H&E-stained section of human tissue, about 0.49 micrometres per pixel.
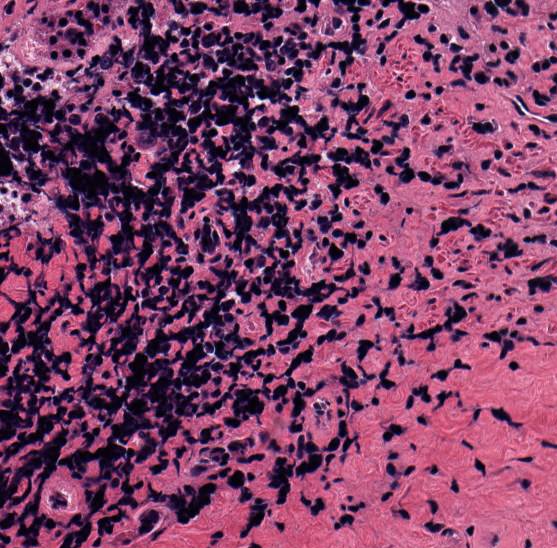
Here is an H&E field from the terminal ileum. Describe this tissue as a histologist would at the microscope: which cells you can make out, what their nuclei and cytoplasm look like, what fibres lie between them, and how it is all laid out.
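Dense cell sheet occupies left and upper-left field, thinning toward right and lower right. Crowded cells: small, very dark nuclei, scant visible cytoplasm. Right side: pink collagenous stroma, fewer scattered dark nuclei. No epithelial lining or glands anywhere in field.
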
